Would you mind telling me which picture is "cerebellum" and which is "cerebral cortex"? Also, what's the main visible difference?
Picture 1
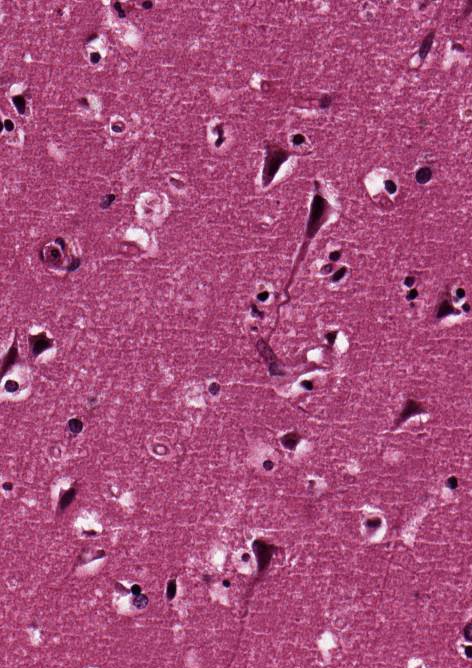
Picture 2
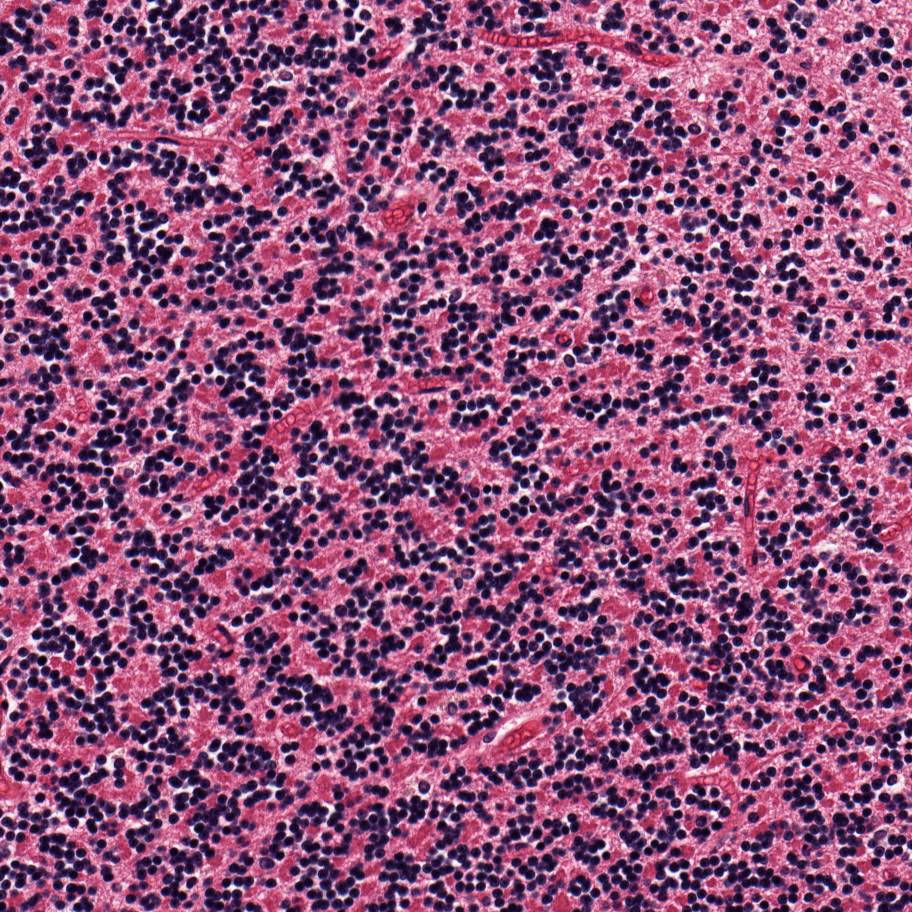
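Cerebral cortex is shown in picture 1 and cerebellum in picture 2. Picture 1 consists of pink, finely fibrillary neuropil without epithelium or glands, holding scattered neurons with triangular, pyramidal bodies tapering into processes (upper centre) and many small, round, dark nuclei with scant cytoplasm. Picture 2 is instead densely packed throughout with small, round, dark, nearly uniform nuclei with almost no visible cytoplasm, changing into no other layer, with irregular pink cell-free fibrillary islands between the clusters.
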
